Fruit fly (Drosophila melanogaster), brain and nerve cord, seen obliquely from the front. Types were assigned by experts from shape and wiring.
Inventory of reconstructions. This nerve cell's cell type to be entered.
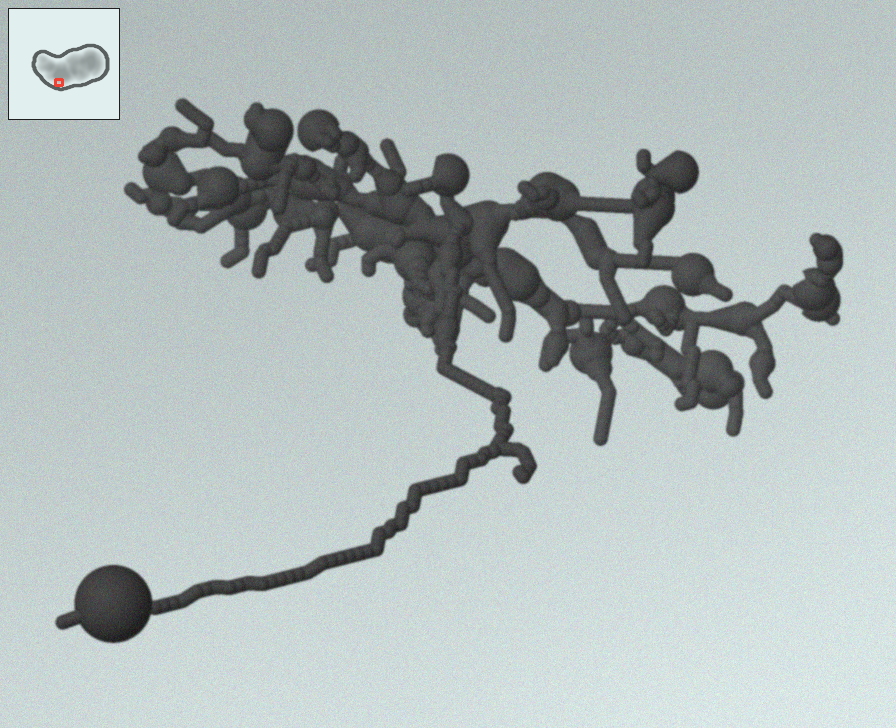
Dm15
